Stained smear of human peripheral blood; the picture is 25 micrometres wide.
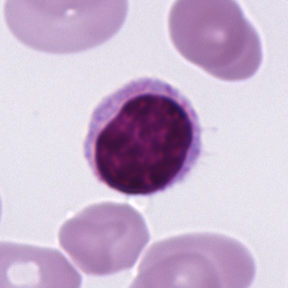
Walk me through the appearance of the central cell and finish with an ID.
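Round to oval nucleus with a shallow indentation on its upper left side. Chromatin dark purple, coarsely clumped. Cytoplasm a thin pale lilac rim, widest at the upper left. A few fine hair-like projections extend from the right edge. Cell about 10 micrometres across; nucleus about 9 by 8 micrometres, filling about 70% of the cell's area. The cell is a large granular lymphocyte.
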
